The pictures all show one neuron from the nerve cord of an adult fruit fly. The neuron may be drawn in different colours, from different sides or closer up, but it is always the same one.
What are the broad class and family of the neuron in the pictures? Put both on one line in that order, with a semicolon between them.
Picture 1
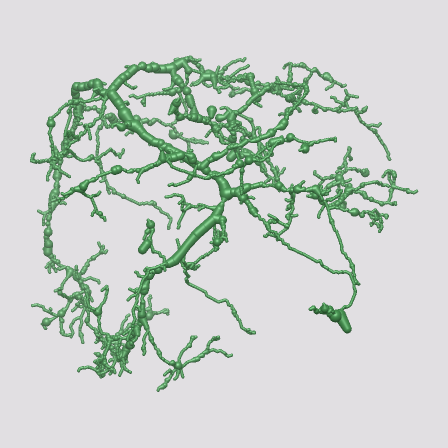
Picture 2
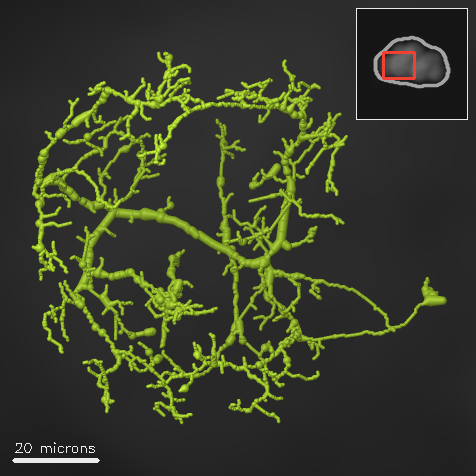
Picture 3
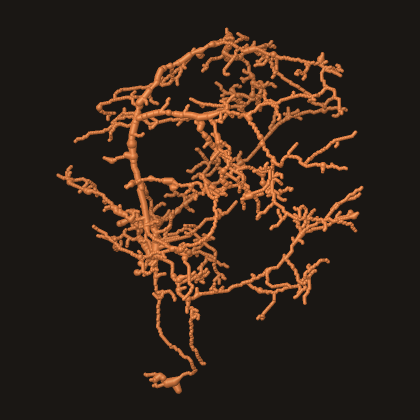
nerve-cord intrinsic neuron; hemilineage 03A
